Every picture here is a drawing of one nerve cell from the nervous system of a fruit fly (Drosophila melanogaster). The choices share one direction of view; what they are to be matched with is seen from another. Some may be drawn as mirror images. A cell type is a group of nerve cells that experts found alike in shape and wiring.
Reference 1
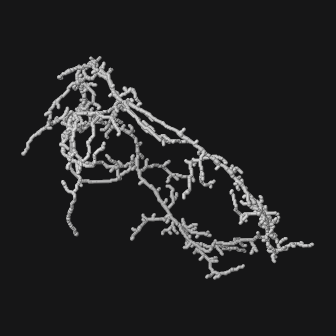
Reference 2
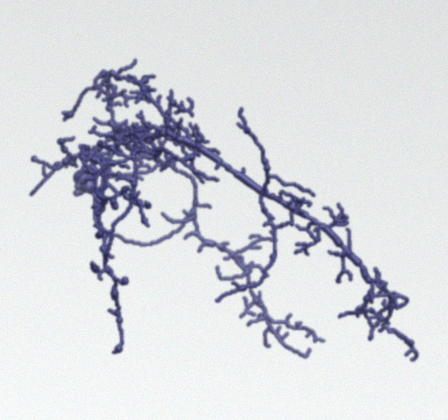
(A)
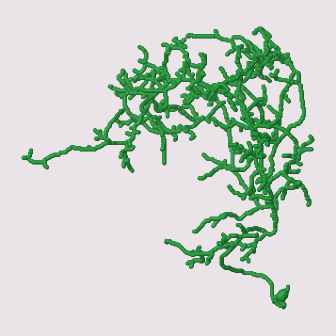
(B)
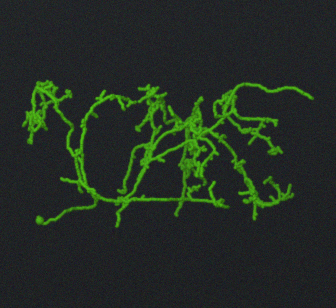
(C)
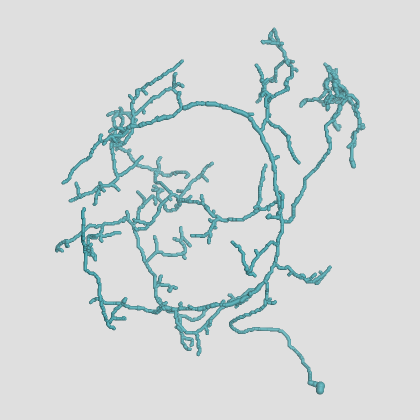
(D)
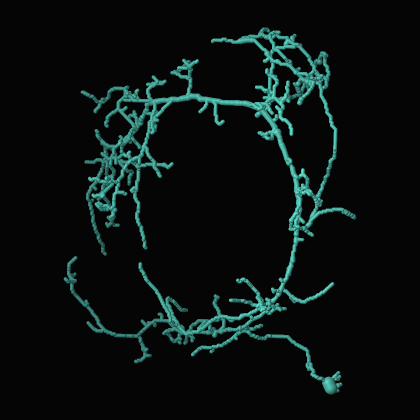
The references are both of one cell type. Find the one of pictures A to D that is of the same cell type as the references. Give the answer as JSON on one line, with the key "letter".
{"letter": "D"}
